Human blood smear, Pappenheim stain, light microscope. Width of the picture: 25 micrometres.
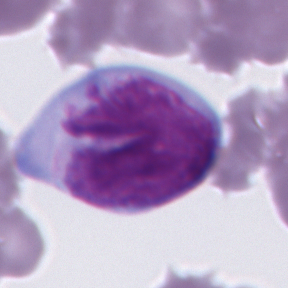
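Myeloblast, the cell in the middle. Its outline is a smooth oval, and the nucleus takes up most of it, sitting toward the right. Looking closely, the chromatin is condensed into coarse, dark purple, thread-like strands. I see no granules in the cytoplasm.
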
